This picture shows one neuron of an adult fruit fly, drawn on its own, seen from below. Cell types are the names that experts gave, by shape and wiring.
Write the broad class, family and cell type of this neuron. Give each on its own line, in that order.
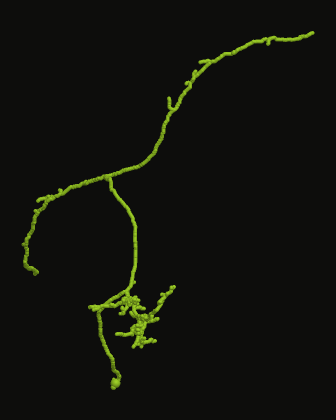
central-brain intrinsic neuron
hemilineage VESa2
VES037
